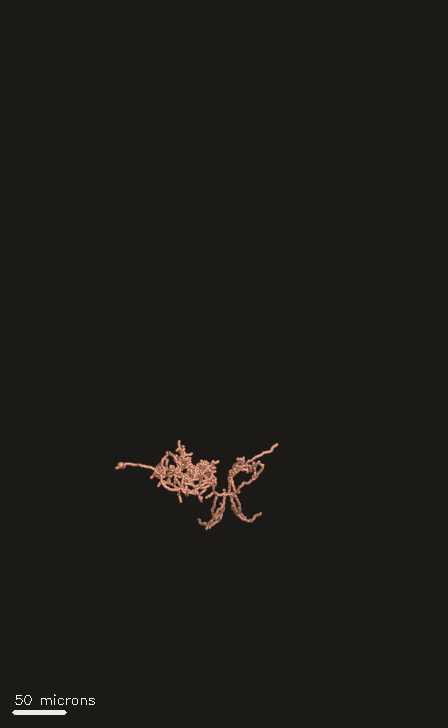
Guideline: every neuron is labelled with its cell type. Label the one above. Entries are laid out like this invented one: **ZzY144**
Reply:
**GNG244**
